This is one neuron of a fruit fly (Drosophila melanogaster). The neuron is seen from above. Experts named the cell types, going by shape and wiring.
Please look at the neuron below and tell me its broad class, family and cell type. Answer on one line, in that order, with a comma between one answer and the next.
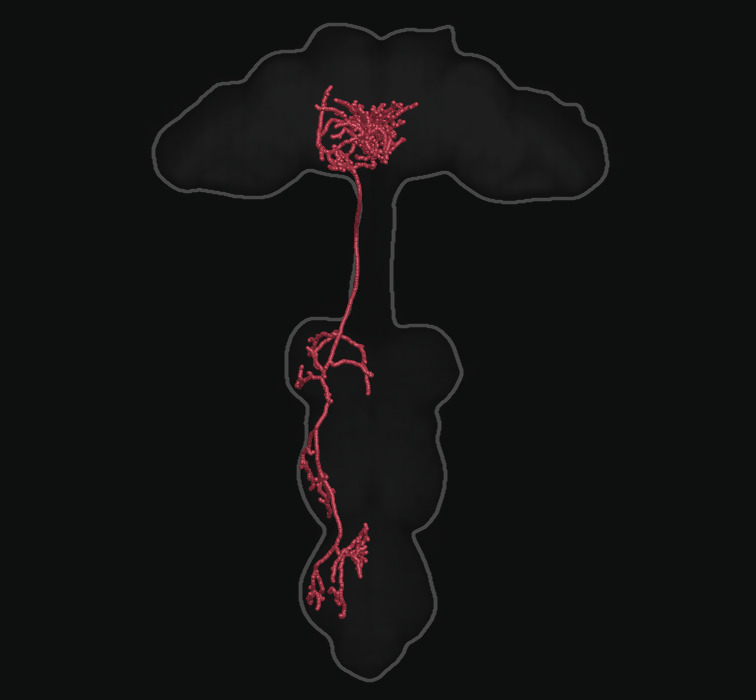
descending neuron, DNge, DNge038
